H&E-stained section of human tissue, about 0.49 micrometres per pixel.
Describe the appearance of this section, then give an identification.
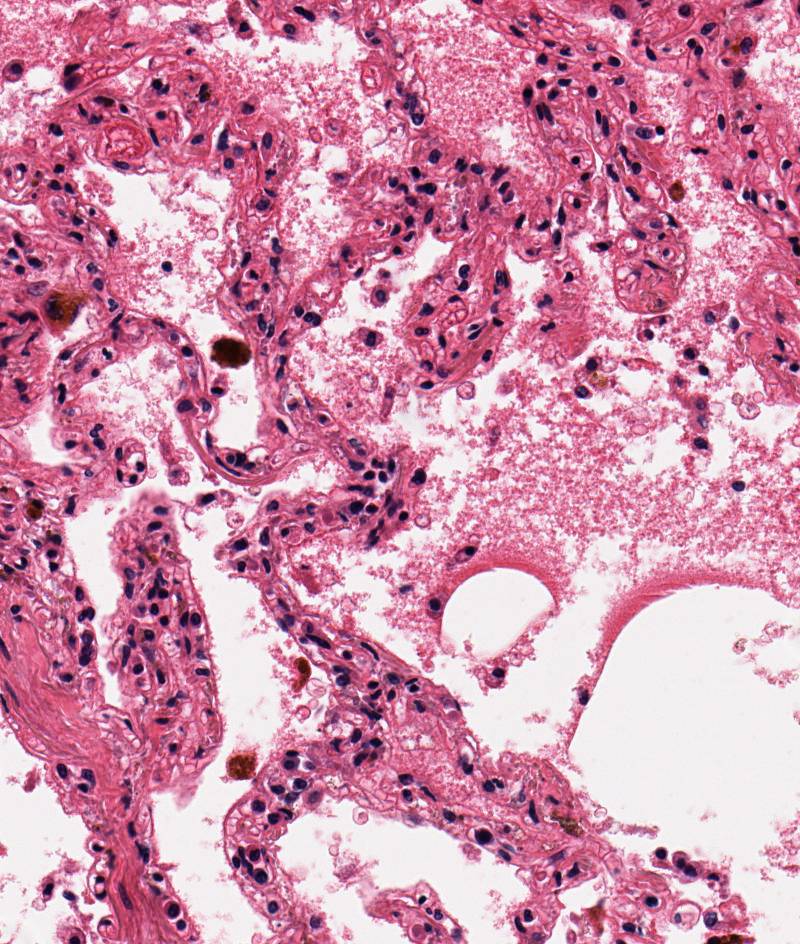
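First: septa cellular, crowded along their length with small dark oval nuclei. Second, pigment: scattered cells with coarse dark brown granules, within the septa and free in the spaces. Third, spaces: rounded single cells with pale cytoplasm and round nuclei float in pink material. Fourth: a diagonal band of dense pink wavy collagen, lower left. Name: lung.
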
